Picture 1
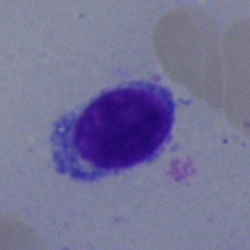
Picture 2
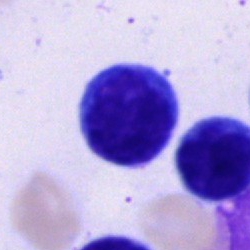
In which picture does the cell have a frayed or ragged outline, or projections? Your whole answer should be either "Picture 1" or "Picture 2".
Picture 1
